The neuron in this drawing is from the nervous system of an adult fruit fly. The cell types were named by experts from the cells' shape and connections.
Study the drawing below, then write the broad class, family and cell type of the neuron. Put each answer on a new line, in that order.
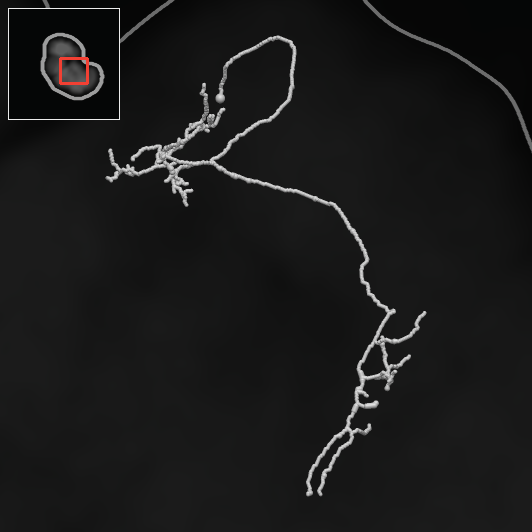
central-brain intrinsic neuron
hemilineage MX7
GNG625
